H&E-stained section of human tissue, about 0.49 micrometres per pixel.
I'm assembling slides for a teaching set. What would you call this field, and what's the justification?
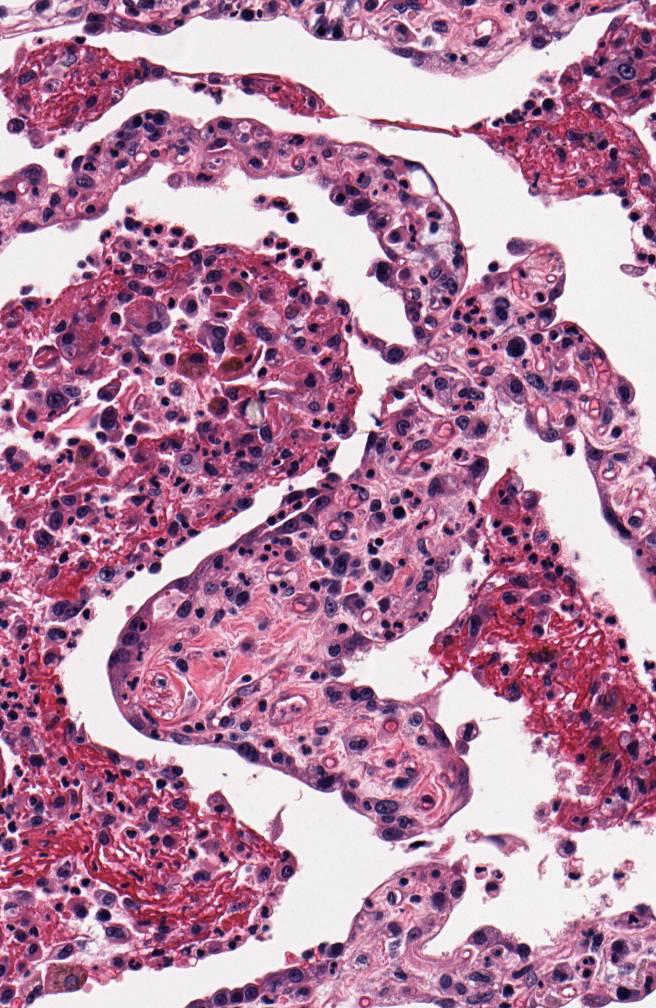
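First, the name: alveolus. Second, the layout: elongated, winding strands and irregular masses of tissue are separated by wide, white, empty spaces.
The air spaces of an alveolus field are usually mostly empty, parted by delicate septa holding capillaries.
Third, the blood: large patches of packed red blood cells lie at the left and right edges. Last, the upper left cluster: large rounded cells with abundant pink cytoplasm lie loose among red blood cells, and large cells there hold golden-brown granular pigment.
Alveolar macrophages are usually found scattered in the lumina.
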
